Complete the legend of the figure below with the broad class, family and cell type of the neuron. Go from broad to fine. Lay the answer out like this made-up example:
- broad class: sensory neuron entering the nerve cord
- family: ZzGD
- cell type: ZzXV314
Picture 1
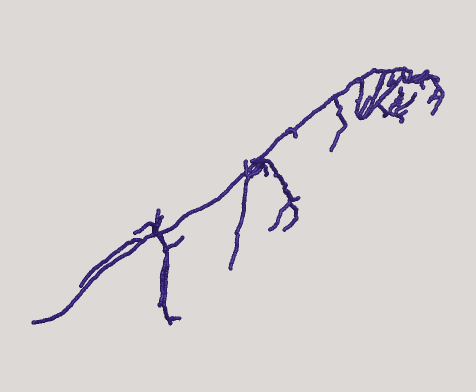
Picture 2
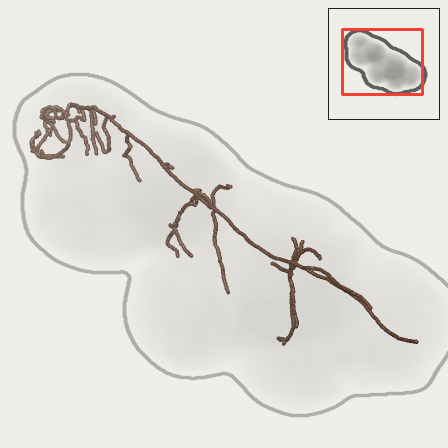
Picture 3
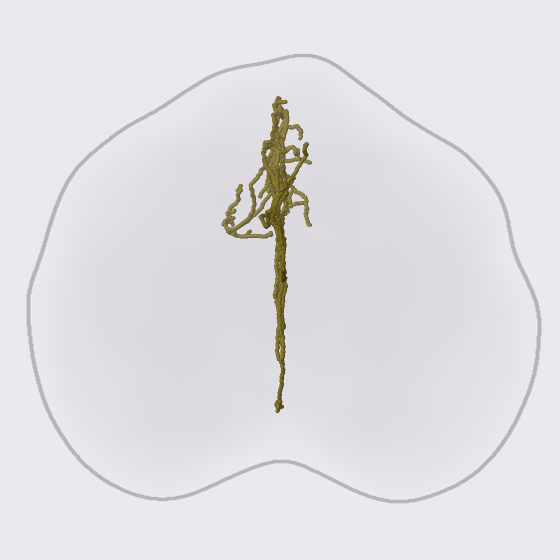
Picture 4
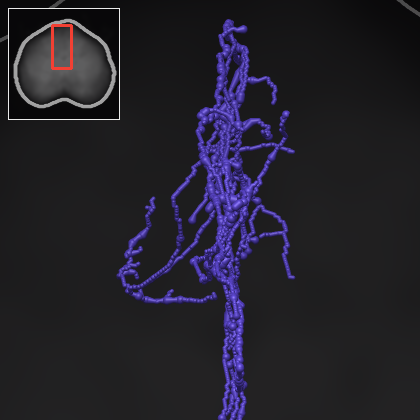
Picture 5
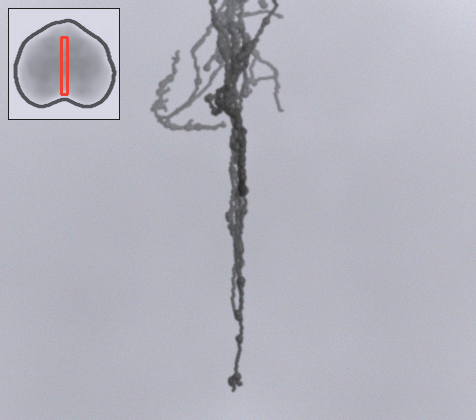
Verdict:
- broad class: descending neuron
- family: DNg
- cell type: DNg33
